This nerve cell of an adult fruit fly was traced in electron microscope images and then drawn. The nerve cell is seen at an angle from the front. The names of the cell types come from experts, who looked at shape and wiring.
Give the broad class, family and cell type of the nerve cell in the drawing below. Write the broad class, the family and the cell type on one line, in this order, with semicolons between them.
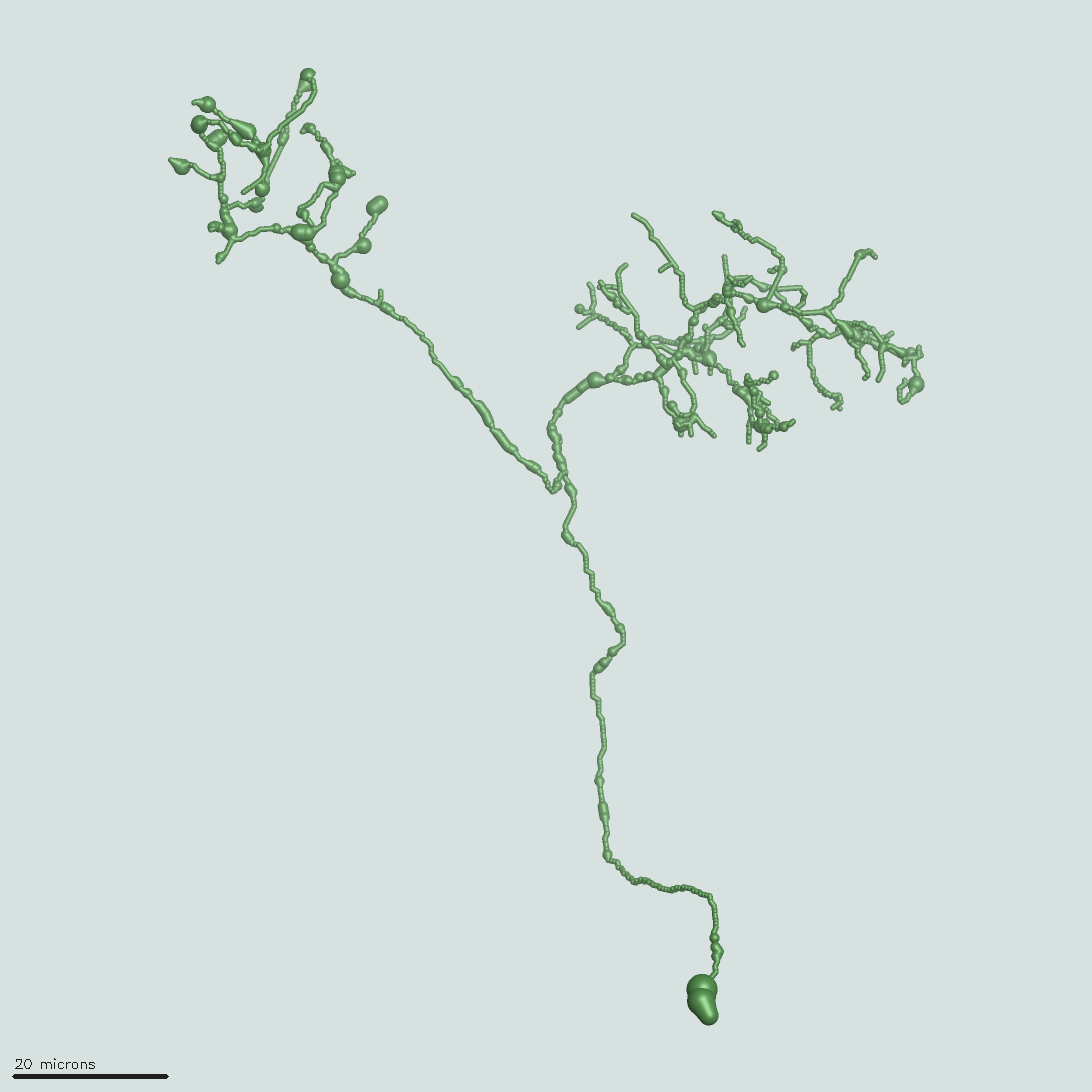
central-brain intrinsic neuron; hemilineage SLPav3; CB2448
